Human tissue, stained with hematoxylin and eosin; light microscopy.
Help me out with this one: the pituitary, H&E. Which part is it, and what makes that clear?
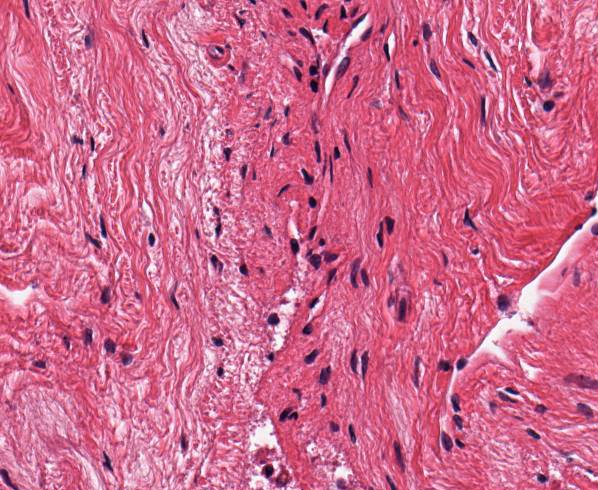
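This is dense connective tissue. First, the fibres: densely packed and deep pink. Second, the nuclei: small, dark, elongated, sparse and parallel to the fibres, with much matrix between. Third, no epithelium or glands anywhere.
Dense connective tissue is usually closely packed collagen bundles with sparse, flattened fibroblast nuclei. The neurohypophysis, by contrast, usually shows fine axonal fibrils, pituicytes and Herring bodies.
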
